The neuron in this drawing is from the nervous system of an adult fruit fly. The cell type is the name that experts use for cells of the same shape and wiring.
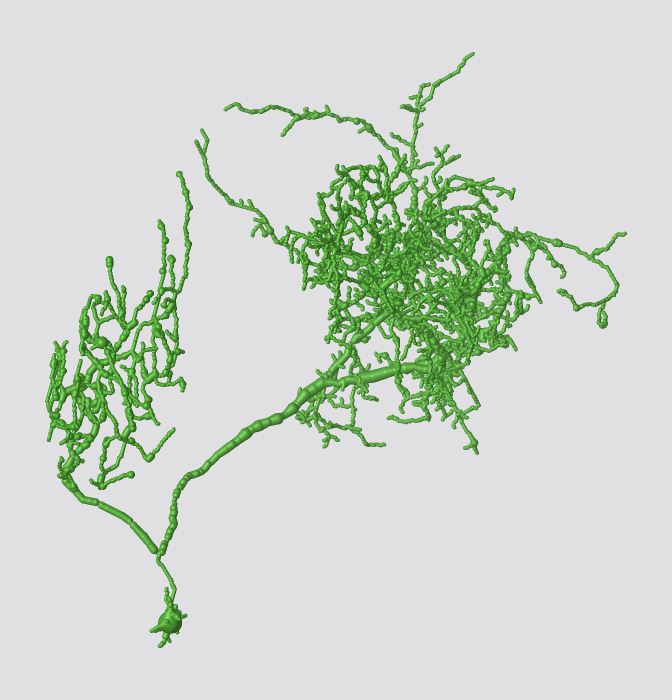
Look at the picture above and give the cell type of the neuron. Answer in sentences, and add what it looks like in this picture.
It is of cell type AOTU033. It is a central-brain intrinsic neuron. The picture shows more than a hundred branch ends. In this view it is about as wide as it is tall.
